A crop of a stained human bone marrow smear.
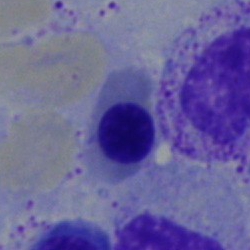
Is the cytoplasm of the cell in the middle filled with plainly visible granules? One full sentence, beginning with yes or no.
No, the cytoplasm of the cell shows no visible granules.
